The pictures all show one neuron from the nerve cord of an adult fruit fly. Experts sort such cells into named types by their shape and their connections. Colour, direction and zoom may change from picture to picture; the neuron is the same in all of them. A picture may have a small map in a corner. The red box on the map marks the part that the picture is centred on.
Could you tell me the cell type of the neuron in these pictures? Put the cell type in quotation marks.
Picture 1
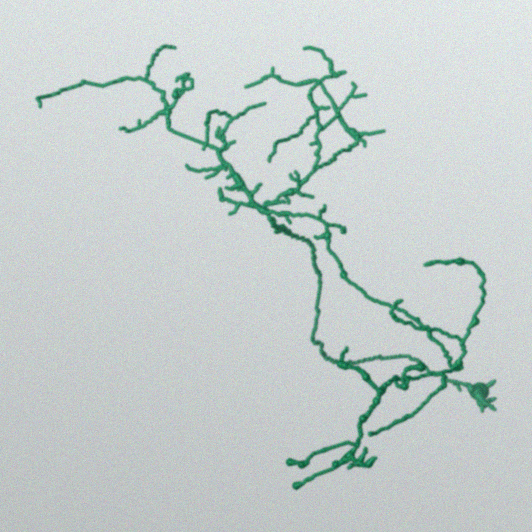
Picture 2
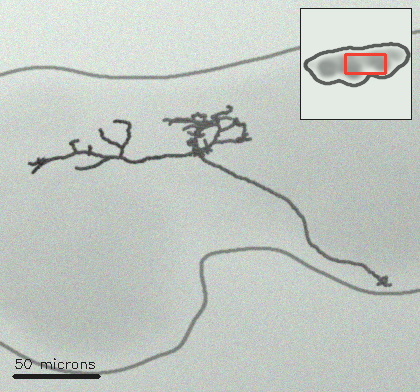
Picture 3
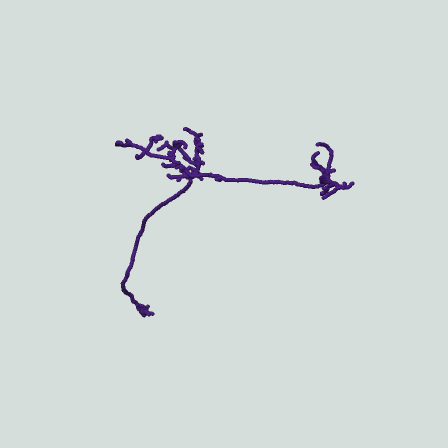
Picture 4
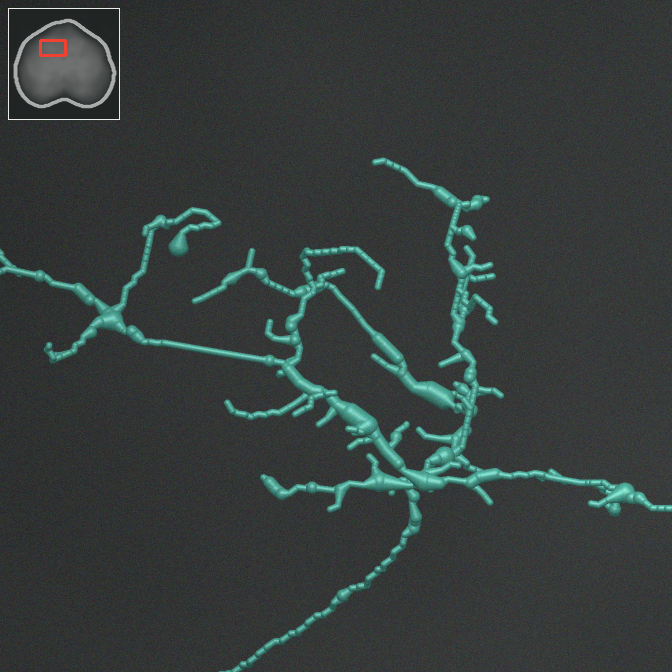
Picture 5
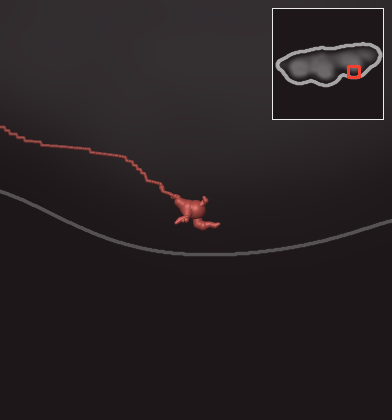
"IN07B075"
